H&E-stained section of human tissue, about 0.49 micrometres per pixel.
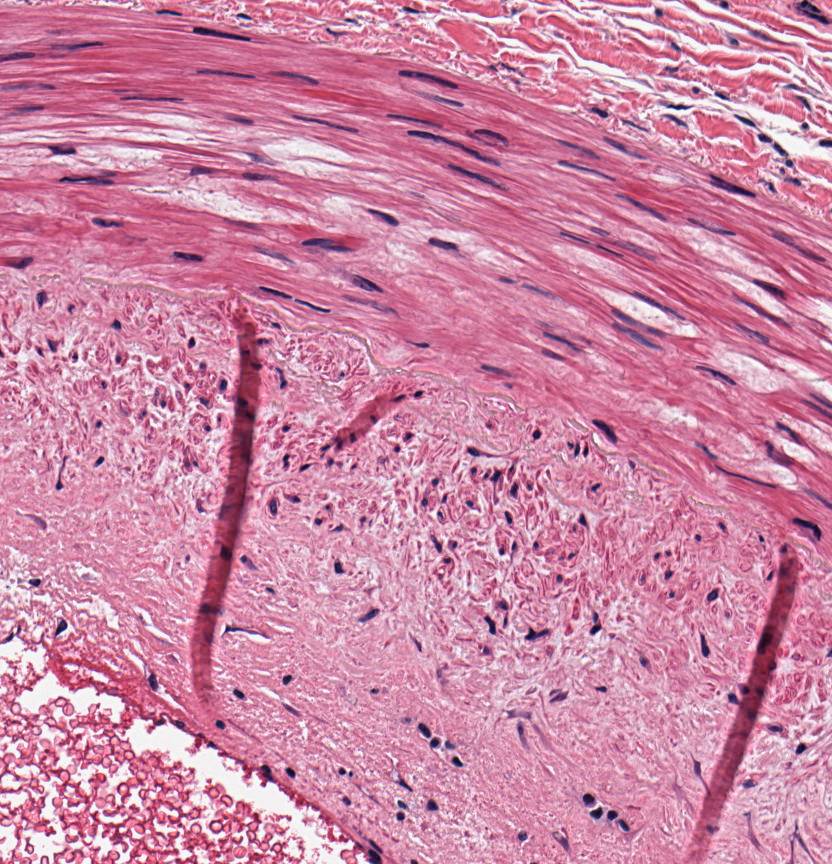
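Coronary artery. Between lumen and muscle band, a broad pale layer of loose, finely fibrillar pink tissue fills the middle and lower field. A curving upper band holds parallel smooth muscle cells with elongated dark nuclei. Top right, beyond it: wavy pink collagen bundles with few nuclei.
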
